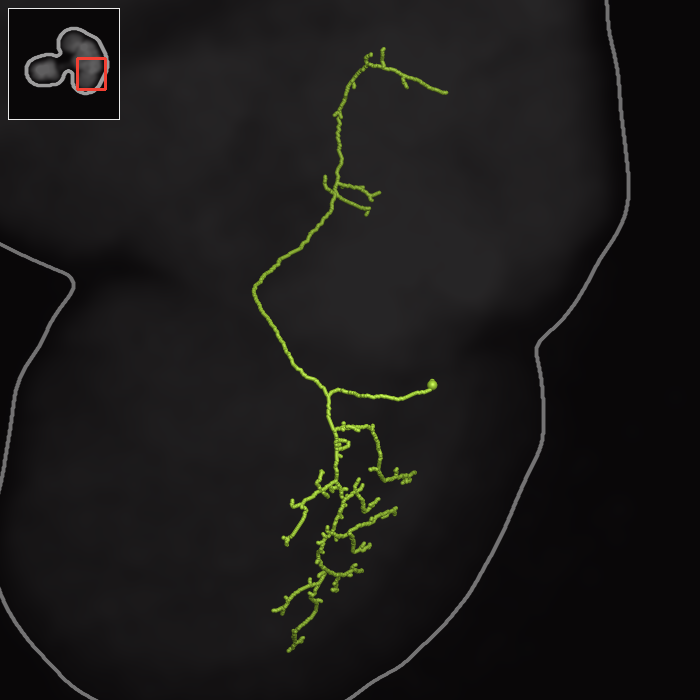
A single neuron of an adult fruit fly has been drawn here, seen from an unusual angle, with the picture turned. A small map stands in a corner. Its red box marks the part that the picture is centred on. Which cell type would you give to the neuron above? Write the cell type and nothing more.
MeVP16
